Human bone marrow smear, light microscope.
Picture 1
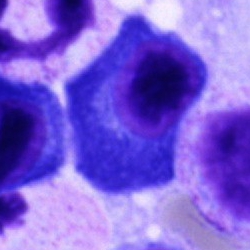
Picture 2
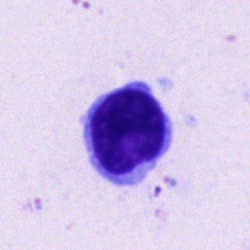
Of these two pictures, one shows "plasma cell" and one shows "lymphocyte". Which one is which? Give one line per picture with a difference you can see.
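Picture 1 – plasma cell. The cytoplasm is abundant, taking up more of the cell than the nucleus.
Picture 2 – lymphocyte. The nucleus fills most of the cell.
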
